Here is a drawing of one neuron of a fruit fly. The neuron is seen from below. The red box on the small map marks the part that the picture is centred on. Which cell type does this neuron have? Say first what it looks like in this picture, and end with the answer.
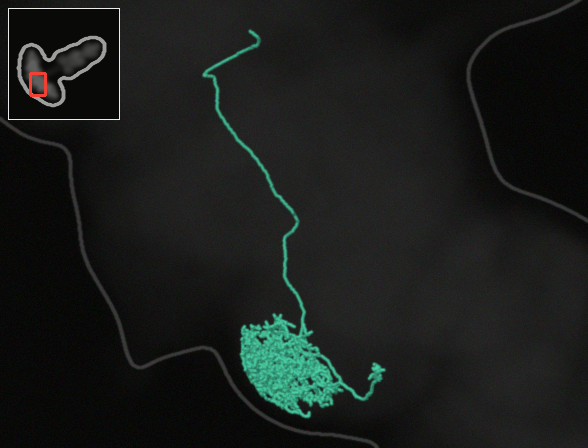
It lies in the brain. As drawn here it is taller than it is wide. It is a central-brain intrinsic neuron. It is of cell type AVLP103.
